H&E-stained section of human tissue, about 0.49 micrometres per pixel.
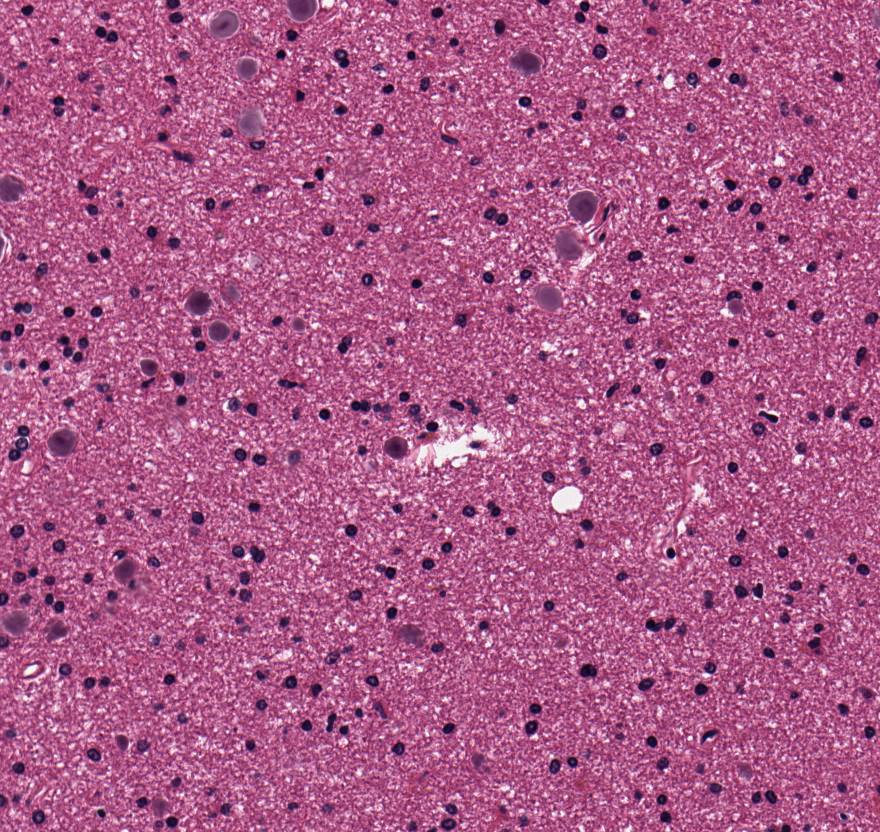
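Cerebral cortex. Pink, finely granular, finely vacuolated feltwork fills the field; no glands, tubules or epithelium. Small round dark nuclei with scant visible cytoplasm scattered fairly evenly. Larger pale grey-purple round bodies scattered, mainly upper and left. Central small vessel within white cleft-like space.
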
